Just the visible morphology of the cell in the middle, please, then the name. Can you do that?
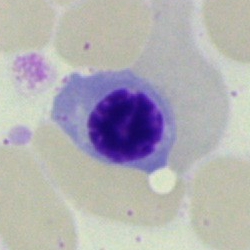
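You'll see the nucleus sits off-centre toward the right, so the rim of blue cytoplasm is wider on the left. Just left of the nucleus there's a paler zone in that cytoplasm. The chromatin is coarse, gathered into dark clumps with paler strands between them. It's an erythroblast.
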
